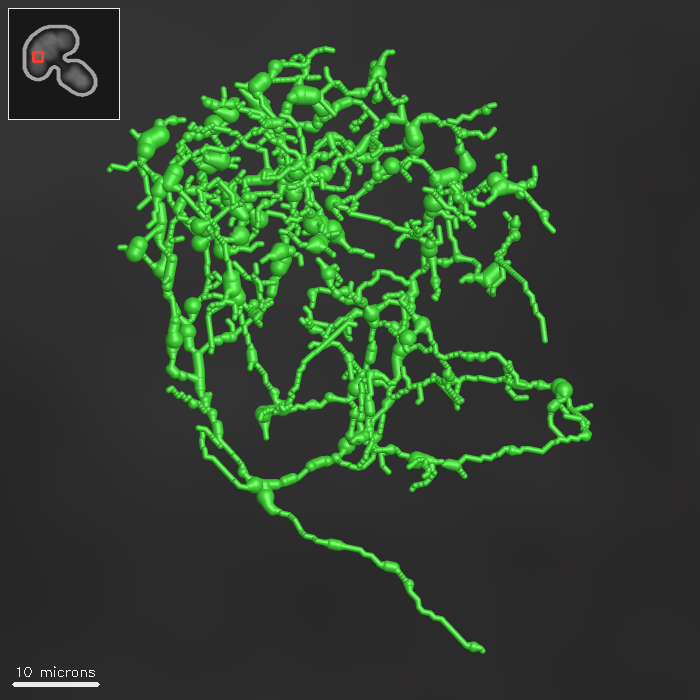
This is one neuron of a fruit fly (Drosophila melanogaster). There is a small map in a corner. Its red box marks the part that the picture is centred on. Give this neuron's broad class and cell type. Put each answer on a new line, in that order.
central-brain intrinsic neuron
CB1964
